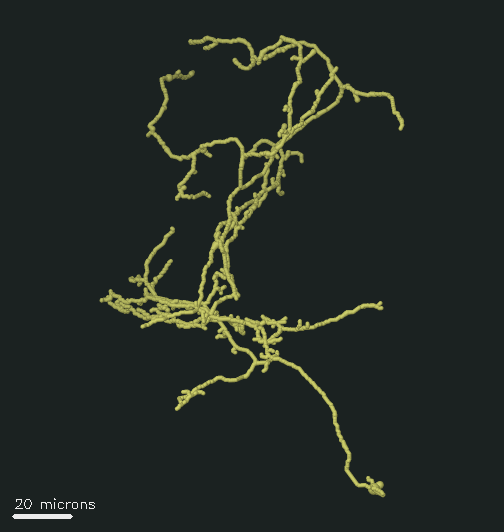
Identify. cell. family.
hemilineage 12A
